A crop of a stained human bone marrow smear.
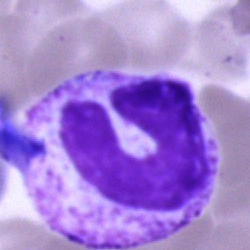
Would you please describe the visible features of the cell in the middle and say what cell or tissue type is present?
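The outline is roughly round and smooth. The nucleus is a thick curved band bent into a horseshoe, its deep notch opening toward the top. Its chromatin is dense and deep purple throughout. Fine purple granules lie scattered through the cytoplasm. This is a band neutrophil.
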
